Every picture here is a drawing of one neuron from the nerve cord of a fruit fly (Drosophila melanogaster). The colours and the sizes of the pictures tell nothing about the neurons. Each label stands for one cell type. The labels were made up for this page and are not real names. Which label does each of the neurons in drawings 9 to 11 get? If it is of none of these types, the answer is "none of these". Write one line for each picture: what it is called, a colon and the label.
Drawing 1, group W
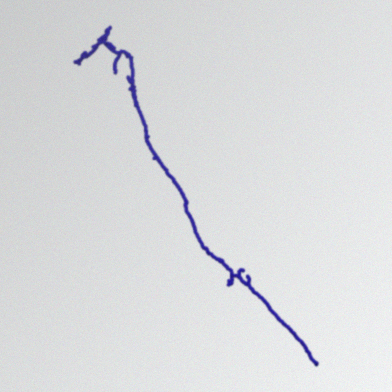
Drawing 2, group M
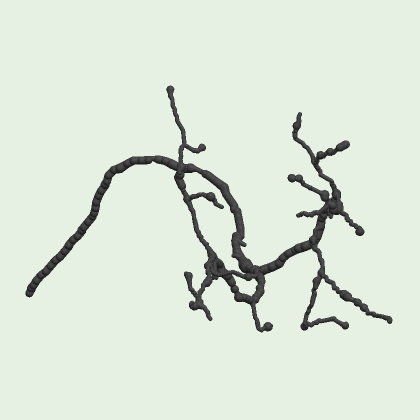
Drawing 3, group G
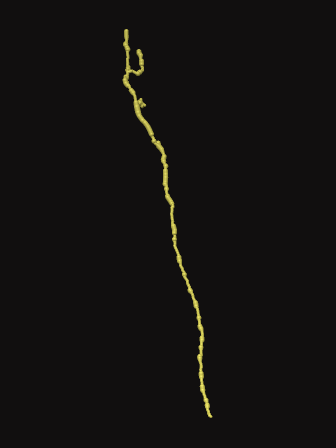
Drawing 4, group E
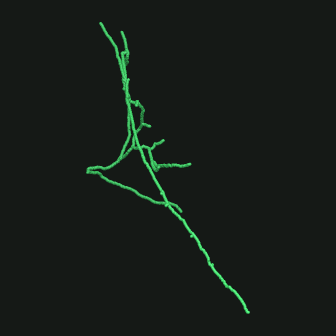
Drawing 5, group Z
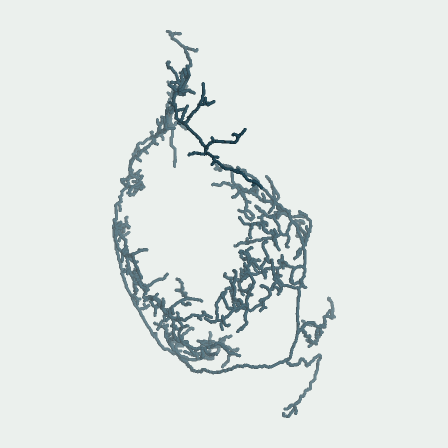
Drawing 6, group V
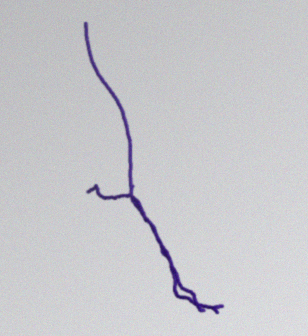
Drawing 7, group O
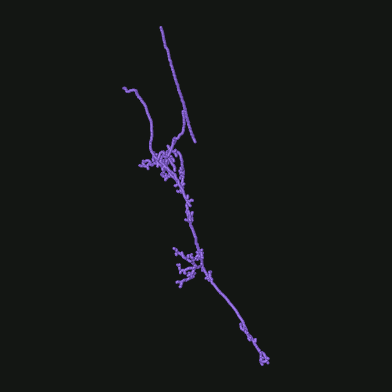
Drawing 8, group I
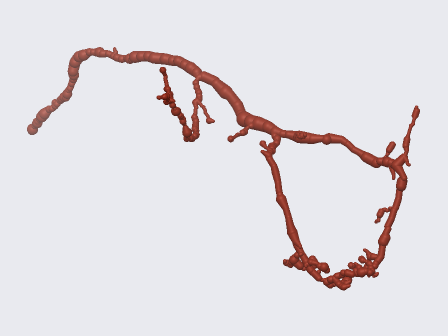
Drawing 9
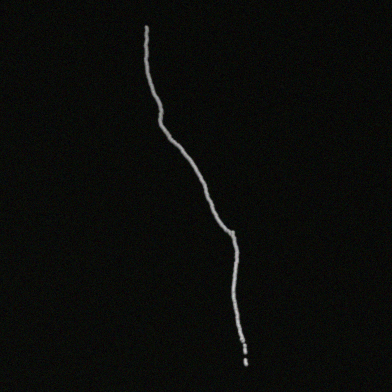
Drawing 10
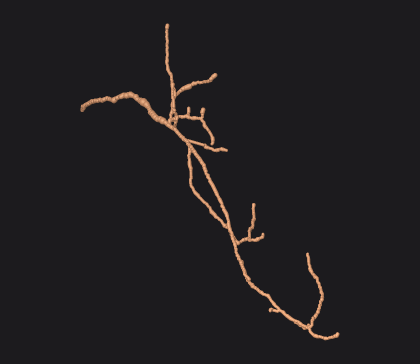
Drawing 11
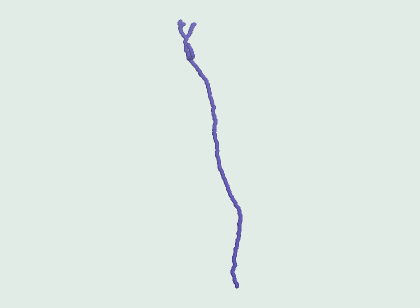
9: none of these
10: group V
11: group G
